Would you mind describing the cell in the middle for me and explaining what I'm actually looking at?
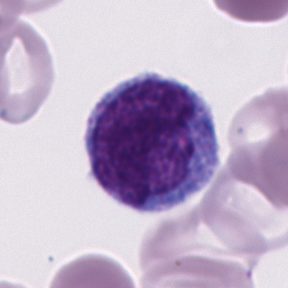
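A round outline encloses a nucleus that occupies most of the cell. The cytoplasm contains neither coarse granules nor vacuoles. The cell is a monocyte.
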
